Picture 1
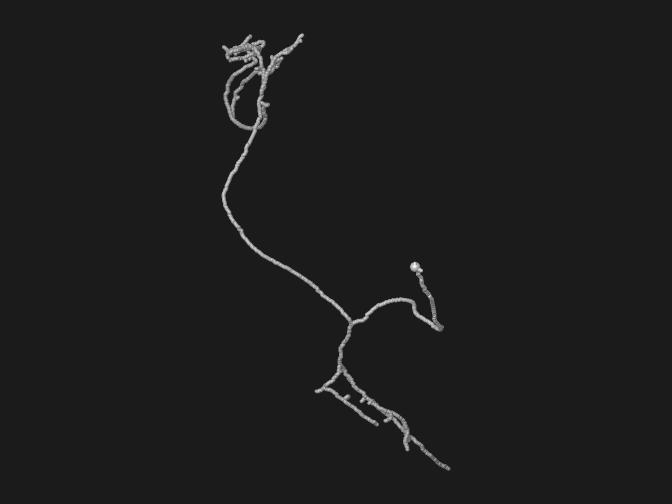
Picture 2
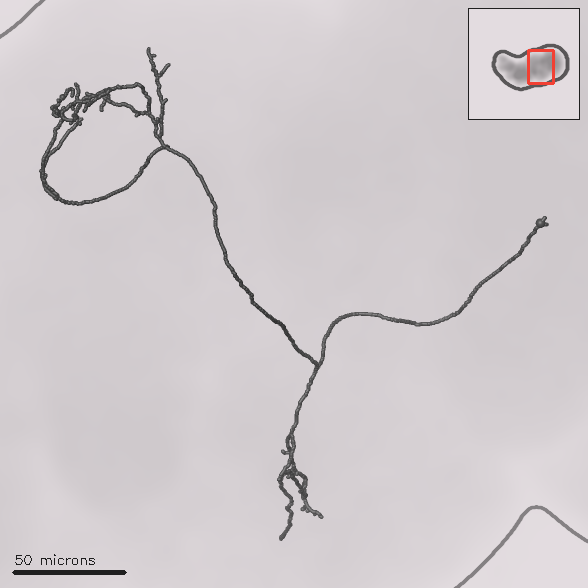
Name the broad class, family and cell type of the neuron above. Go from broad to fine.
central-brain intrinsic neuron; hemilineage CREa1_ventral; mAL4F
